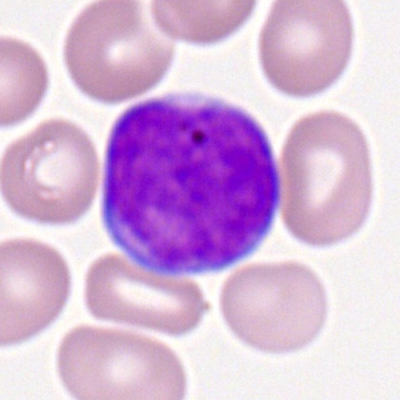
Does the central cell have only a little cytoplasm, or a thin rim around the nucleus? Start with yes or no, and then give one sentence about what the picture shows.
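Yes. Only a very thin rim of cytoplasm is visible.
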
